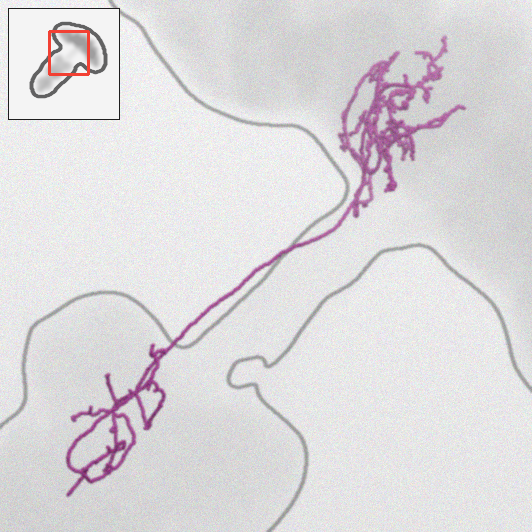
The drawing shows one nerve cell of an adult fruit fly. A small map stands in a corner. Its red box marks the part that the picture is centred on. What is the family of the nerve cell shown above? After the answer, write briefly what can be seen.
Its family is hemilineage LB6. Its broad class is descending neuron. It runs through the neck, between the brain and the nerve cord. In this view it is about as wide as it is tall.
